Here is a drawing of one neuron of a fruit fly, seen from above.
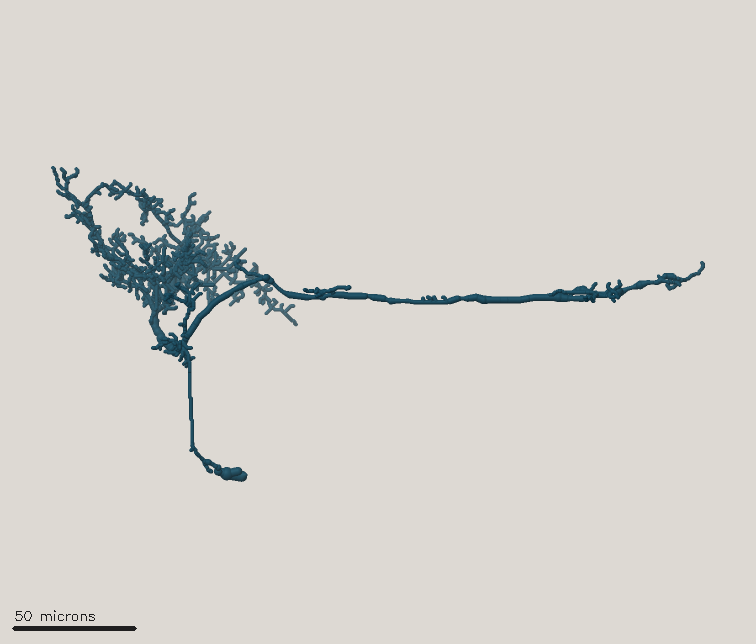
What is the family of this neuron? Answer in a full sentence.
The family is hemilineage VLPl&p2_posterior.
